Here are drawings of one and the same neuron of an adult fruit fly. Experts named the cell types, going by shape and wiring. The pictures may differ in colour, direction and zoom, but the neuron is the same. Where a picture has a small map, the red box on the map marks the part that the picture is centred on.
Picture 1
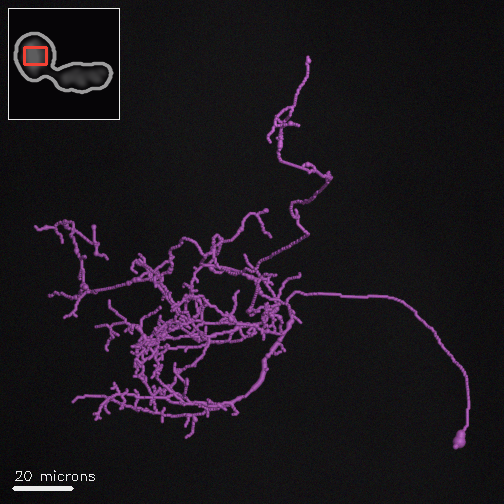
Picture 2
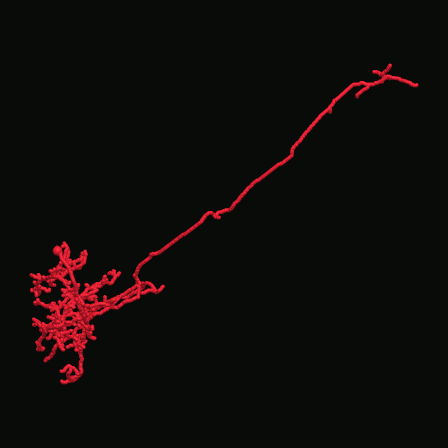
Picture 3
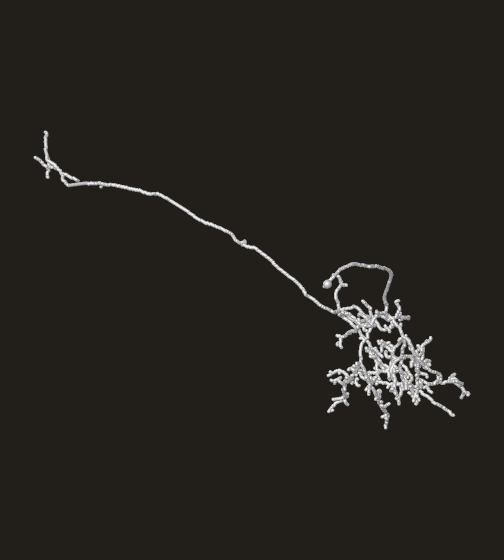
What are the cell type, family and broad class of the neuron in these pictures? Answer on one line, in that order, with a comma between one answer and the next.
CB1717, hemilineage VLPl&p2_posterior, central-brain intrinsic neuron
